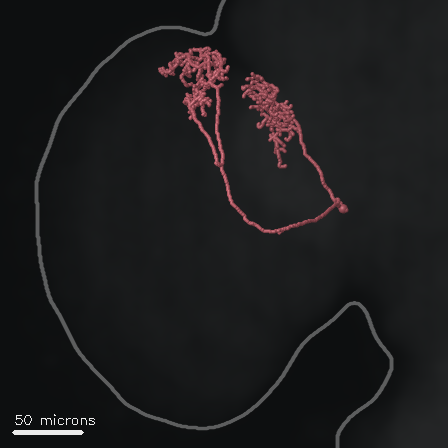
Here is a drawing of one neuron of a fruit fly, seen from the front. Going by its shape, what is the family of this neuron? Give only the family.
MeLo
